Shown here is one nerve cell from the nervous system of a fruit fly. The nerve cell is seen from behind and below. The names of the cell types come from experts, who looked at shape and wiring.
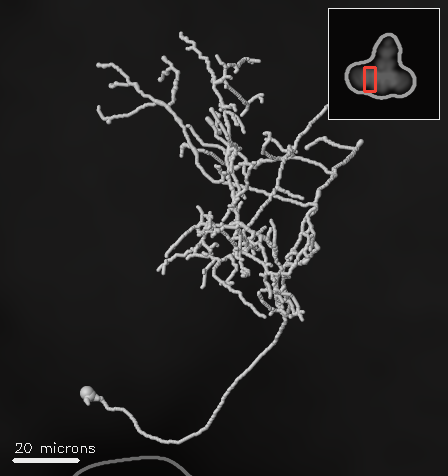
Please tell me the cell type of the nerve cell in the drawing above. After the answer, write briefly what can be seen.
The cell type is AOTU034. Its broad class is central-brain intrinsic neuron. The cell body is at the lower left of the picture. From top to bottom in the picture it spans about 130 microns. The picture shows dozens of branch ends.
